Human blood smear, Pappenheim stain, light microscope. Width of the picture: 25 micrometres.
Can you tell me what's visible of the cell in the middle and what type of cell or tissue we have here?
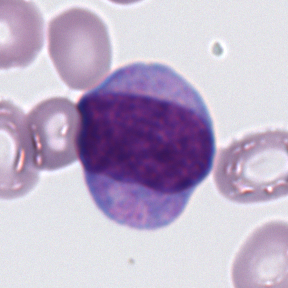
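The cell measures about 14 micrometres across, and its nucleus about 13 by 9 micrometres, occupying roughly 60% of the cell's area. Cytoplasm appears chiefly as bands above and below the nucleus. Fine pinkish-purple granules are scattered through it, and no vacuoles are present. At the left edge, a red cell is in contact with the cell. This is an atypical promyelocyte.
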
